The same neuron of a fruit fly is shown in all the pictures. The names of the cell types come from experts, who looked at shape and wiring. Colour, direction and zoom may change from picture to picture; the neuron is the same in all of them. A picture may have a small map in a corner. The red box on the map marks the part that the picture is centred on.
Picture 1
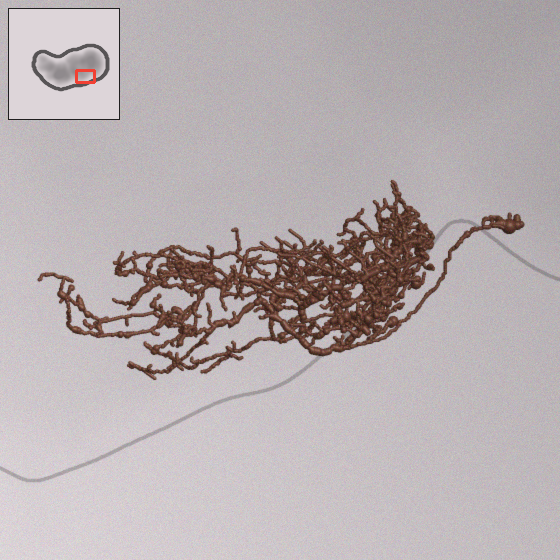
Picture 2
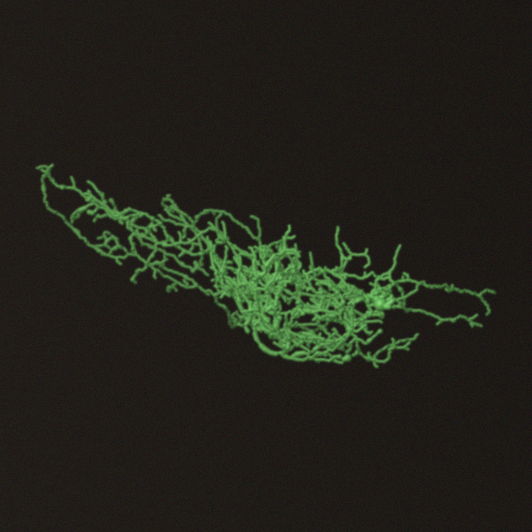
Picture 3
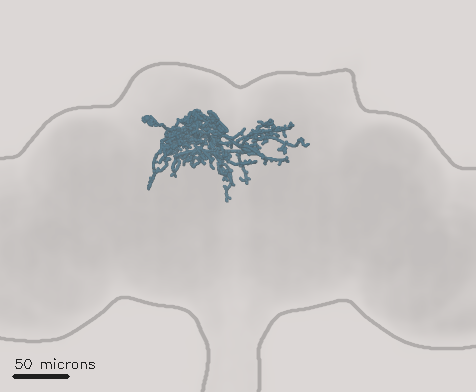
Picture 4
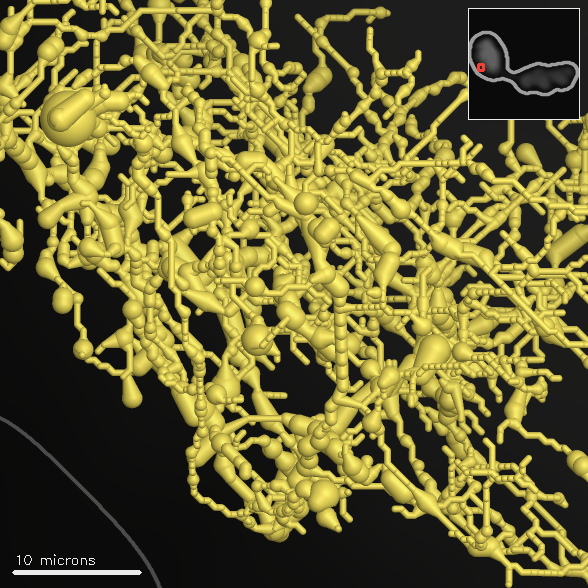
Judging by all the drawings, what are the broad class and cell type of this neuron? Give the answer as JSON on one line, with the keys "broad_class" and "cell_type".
{"broad_class": "central-brain intrinsic neuron", "cell_type": "GNG050"}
